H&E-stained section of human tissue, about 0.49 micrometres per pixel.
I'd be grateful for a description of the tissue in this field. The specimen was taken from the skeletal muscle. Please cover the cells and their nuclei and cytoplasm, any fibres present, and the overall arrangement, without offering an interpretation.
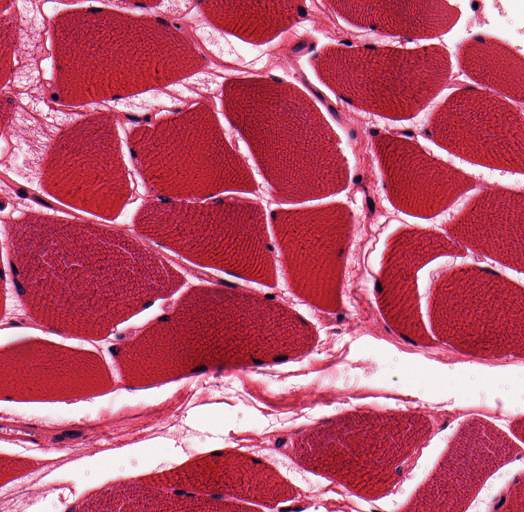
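Look at the edges of the fibres: that is where the fibre nuclei lie, small, dark and flattened. Between the fibres you'll see pale pink loose connective tissue, and across the lower part of the field it widens into bands. No fat cells are present.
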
